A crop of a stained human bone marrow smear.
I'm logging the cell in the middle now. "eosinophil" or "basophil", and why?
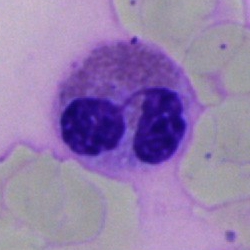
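Eosinophil, I'd say, rather than basophil. What settles it for me is that the nucleus is in plain view: two lobes side by side in the lower half of the cell, with dark purple, coarsely clumped chromatin.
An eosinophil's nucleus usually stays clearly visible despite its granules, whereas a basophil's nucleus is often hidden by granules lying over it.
Neither lobe shows a nucleolus, and I see no vacuoles in the cytoplasm.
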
